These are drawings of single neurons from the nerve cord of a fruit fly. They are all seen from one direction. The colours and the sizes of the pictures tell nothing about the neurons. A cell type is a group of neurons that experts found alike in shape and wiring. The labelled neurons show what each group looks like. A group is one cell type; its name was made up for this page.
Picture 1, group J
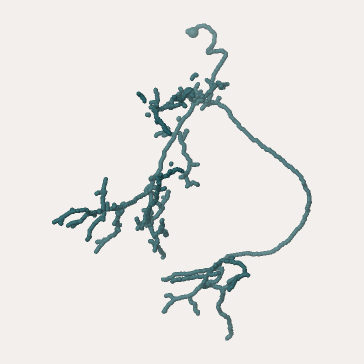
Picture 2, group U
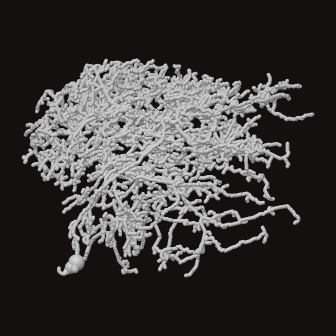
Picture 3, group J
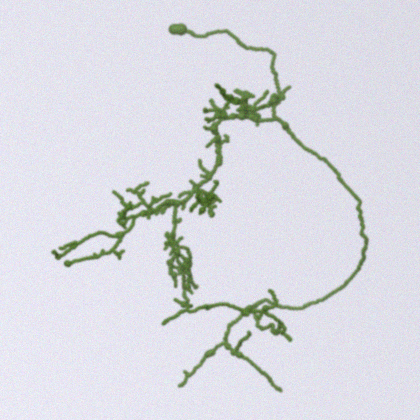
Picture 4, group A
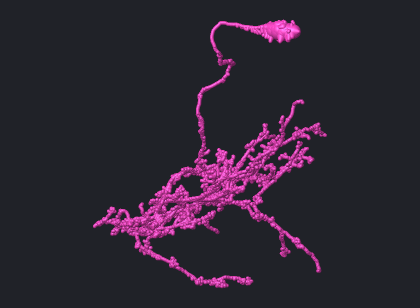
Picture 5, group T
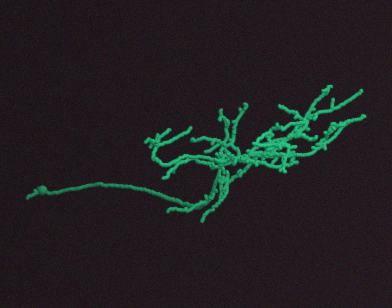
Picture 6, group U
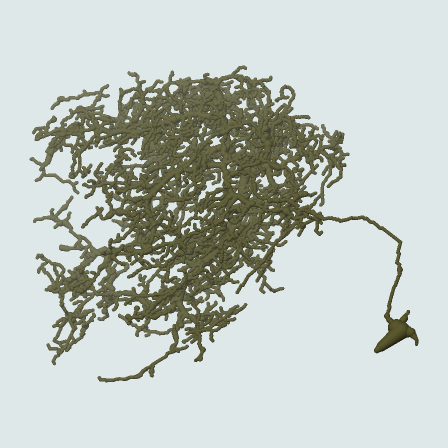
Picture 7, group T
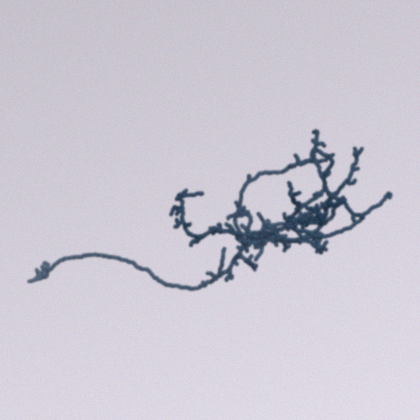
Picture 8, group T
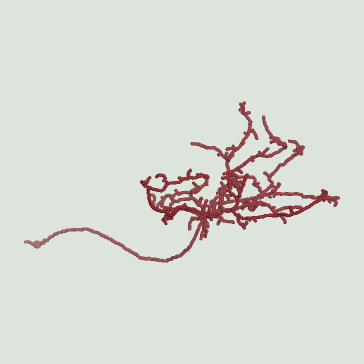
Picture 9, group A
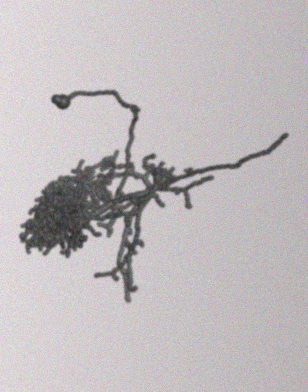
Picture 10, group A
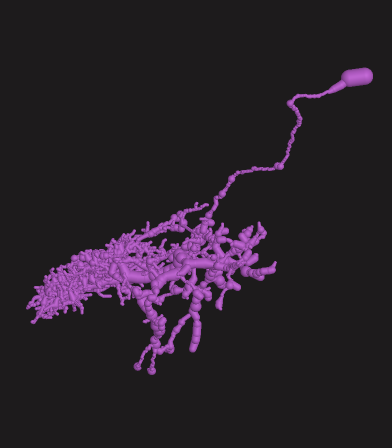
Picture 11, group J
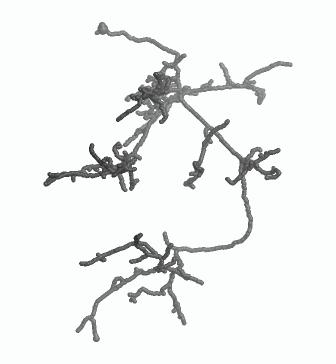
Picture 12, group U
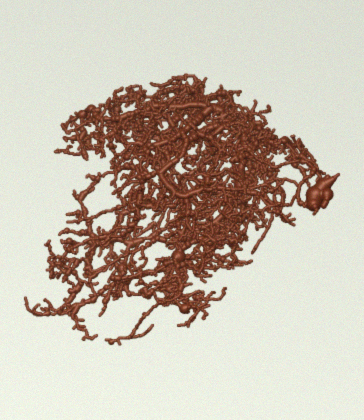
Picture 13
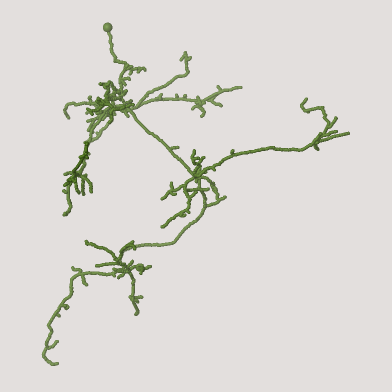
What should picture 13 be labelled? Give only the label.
group J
